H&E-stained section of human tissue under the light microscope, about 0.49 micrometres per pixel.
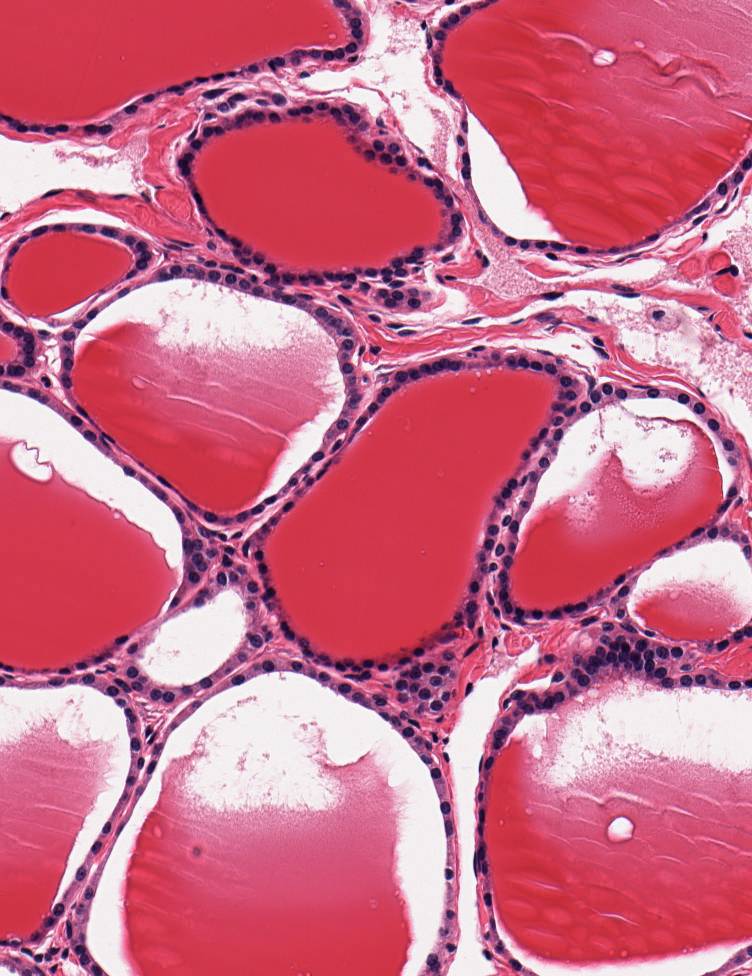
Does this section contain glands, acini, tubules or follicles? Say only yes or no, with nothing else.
Yes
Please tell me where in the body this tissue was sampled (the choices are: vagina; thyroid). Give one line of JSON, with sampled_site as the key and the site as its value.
{"sampled_site": "thyroid"}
